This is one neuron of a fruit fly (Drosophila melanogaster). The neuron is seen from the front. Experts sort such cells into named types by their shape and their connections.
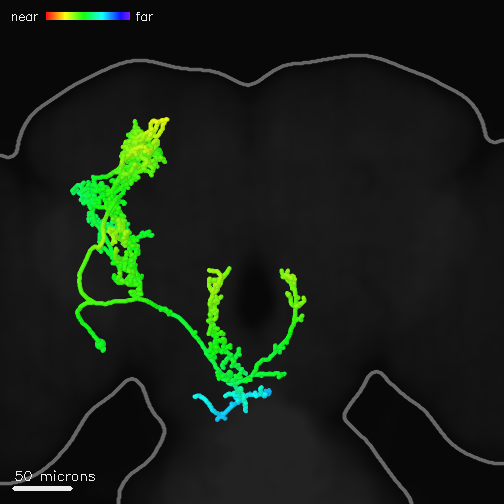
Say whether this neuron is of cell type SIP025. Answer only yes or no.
yes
